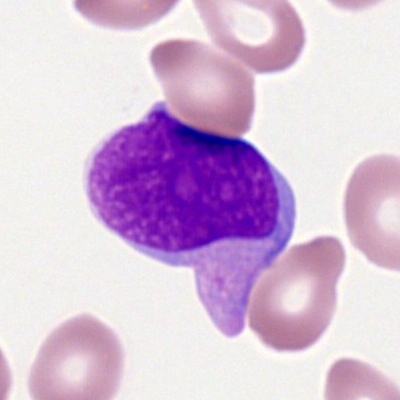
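Myeloblast, central cell, stained human blood smear. The nucleus occupies most of the cell, leaving scant cytoplasm. Chromatin is finely stippled, lacking coarse dark clumps. The cytoplasm tapers downward into a single tail-like projection and contains no vacuoles.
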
